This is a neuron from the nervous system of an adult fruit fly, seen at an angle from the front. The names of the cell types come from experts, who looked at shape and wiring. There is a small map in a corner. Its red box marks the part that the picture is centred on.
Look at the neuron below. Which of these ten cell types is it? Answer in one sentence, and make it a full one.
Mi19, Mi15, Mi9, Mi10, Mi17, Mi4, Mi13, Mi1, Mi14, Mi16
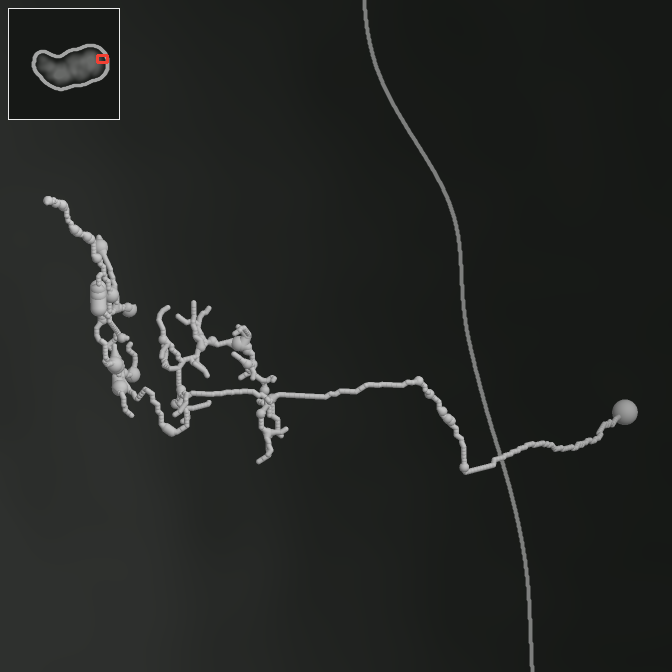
This neuron is a cell of type Mi17.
